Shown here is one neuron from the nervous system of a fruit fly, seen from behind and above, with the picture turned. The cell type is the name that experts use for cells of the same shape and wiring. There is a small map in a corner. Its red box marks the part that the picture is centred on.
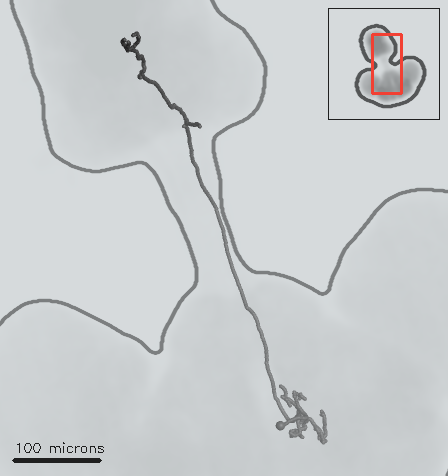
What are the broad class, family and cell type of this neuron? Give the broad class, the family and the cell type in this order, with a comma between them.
descending neuron, hemilineage PSp2, DNpe018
